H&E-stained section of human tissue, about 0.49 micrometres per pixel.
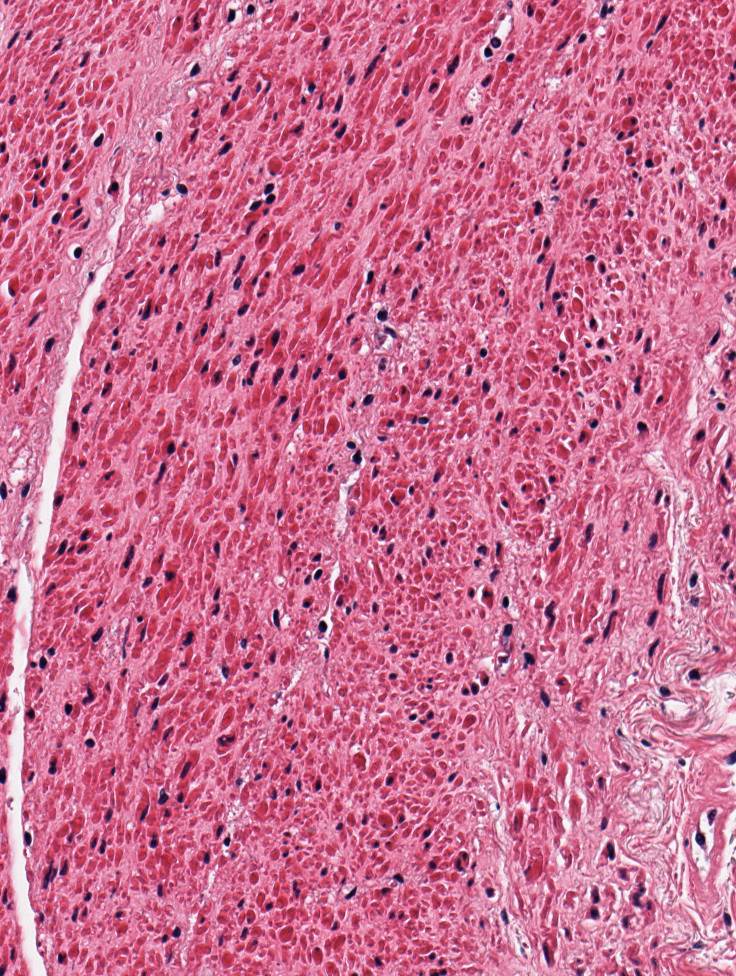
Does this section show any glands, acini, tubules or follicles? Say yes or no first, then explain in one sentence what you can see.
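No. No epithelium, glands or fat cells are present in the field.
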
